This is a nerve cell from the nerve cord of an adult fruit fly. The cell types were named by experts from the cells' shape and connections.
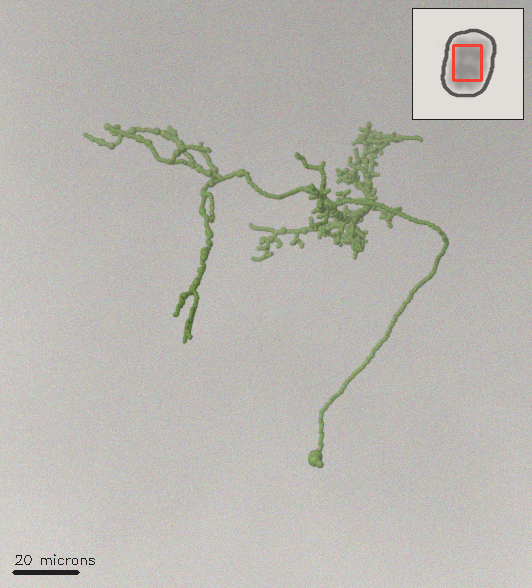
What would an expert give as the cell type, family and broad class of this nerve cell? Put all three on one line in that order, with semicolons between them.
IN06A085; hemilineage 06A; nerve-cord intrinsic neuron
